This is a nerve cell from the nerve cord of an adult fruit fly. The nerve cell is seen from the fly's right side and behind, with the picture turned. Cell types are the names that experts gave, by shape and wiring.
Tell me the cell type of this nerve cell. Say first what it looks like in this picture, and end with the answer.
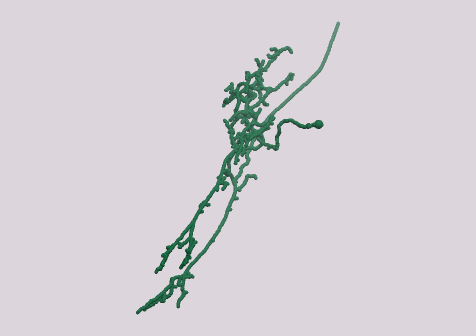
In this view it is taller than it is wide. It is an ascending neuron. It is of cell type AN06A018.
